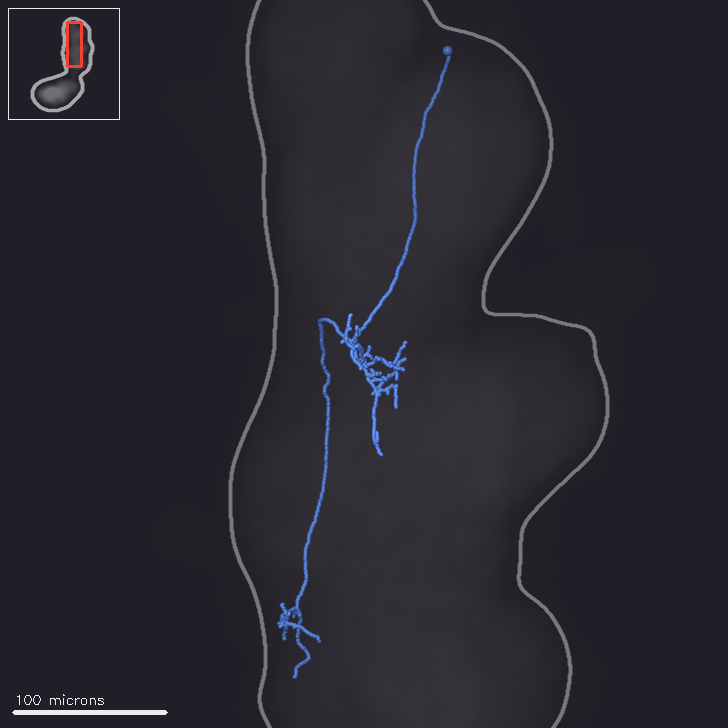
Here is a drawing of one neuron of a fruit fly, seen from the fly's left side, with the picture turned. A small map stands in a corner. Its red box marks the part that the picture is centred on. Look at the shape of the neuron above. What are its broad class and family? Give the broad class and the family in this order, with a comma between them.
nerve-cord intrinsic neuron, hemilineage 06A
